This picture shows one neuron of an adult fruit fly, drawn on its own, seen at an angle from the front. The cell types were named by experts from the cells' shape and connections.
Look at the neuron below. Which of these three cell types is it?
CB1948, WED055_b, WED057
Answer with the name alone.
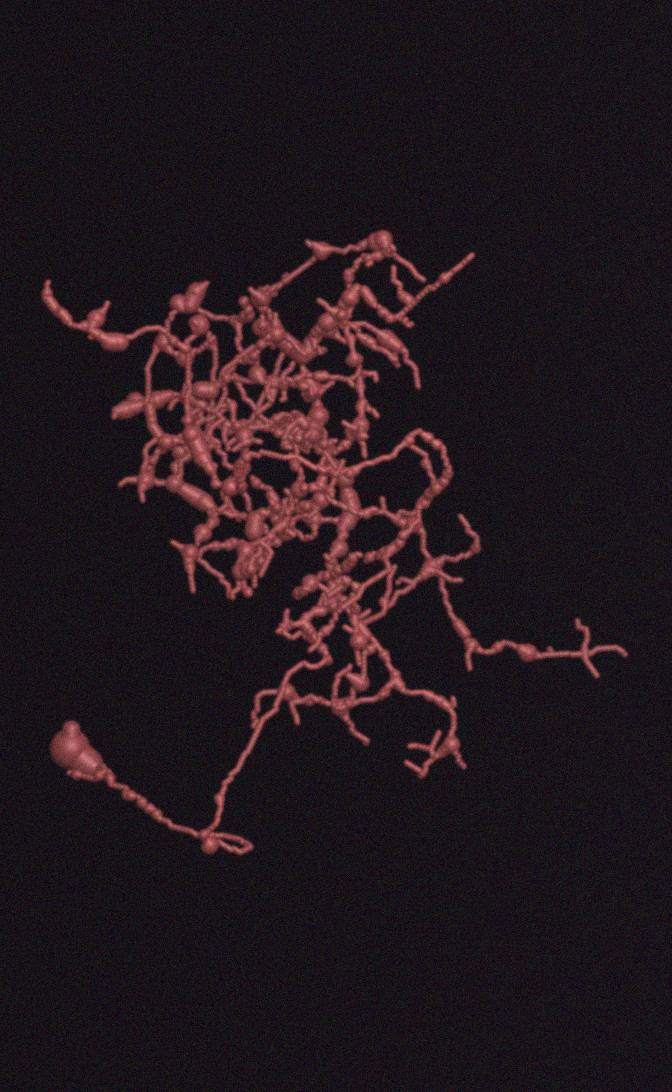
WED055_b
